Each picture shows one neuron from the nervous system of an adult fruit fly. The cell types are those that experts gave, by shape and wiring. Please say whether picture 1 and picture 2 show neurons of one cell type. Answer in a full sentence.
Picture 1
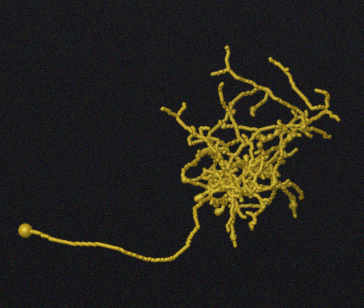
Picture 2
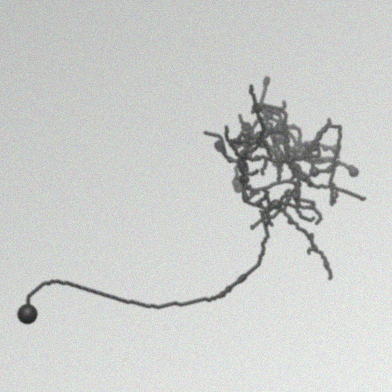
They are of different cell types.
